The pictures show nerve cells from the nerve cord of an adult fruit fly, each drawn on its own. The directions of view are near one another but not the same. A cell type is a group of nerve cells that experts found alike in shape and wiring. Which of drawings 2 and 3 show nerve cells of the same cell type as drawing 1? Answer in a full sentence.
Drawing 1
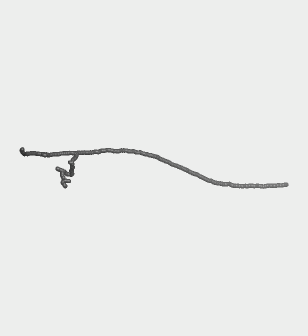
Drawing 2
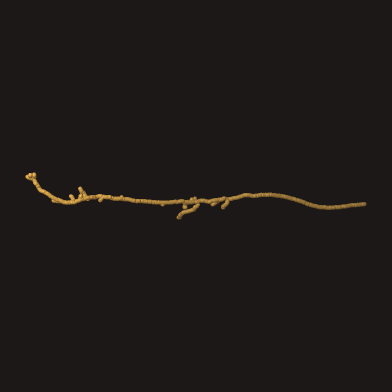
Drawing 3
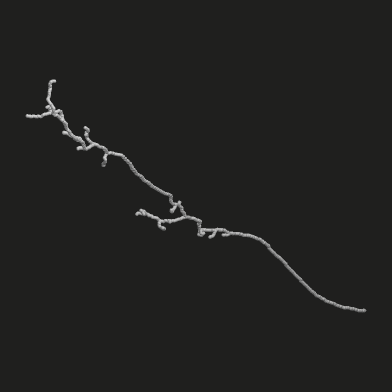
None of them is of the same cell type.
